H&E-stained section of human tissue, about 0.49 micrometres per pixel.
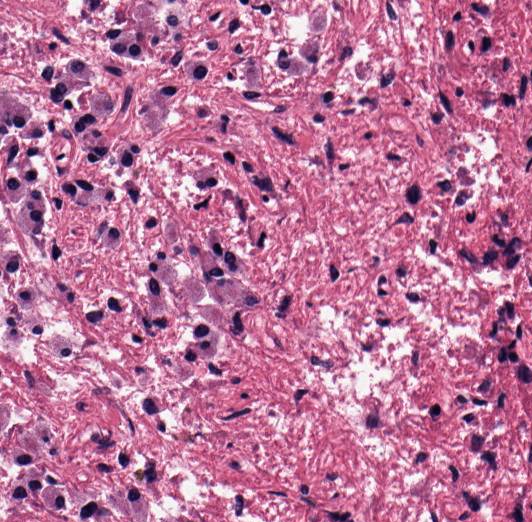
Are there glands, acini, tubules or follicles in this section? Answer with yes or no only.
No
